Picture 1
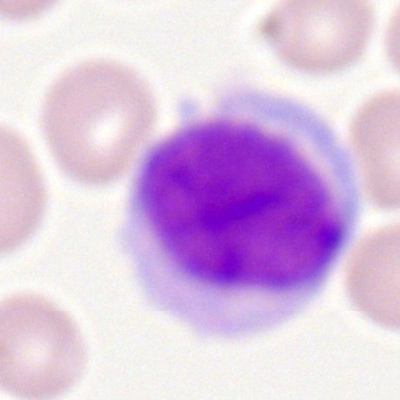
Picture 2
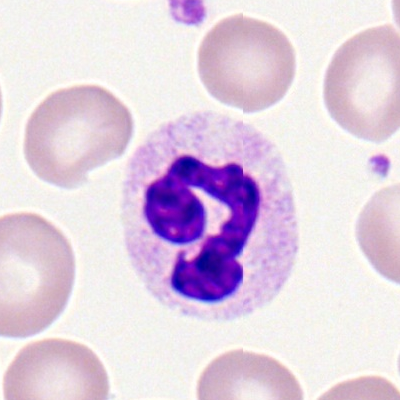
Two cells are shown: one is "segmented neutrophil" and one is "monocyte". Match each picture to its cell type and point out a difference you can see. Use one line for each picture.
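Picture 1: monocyte. No granules can be seen in the cytoplasm.
Picture 2: segmented neutrophil. Fine pinkish-violet granules are scattered evenly through the cytoplasm.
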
